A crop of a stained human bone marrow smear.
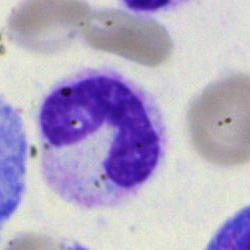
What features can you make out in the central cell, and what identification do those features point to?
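Outline: round. Nucleus: a single unsegmented band curved into a horseshoe shape, its hollow facing the lower left. Chromatin: dense and deep purple. This is a band neutrophil.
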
